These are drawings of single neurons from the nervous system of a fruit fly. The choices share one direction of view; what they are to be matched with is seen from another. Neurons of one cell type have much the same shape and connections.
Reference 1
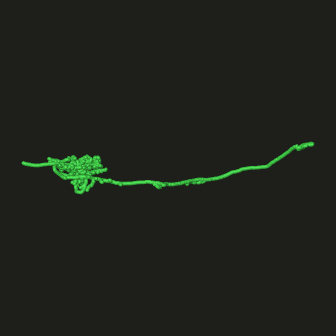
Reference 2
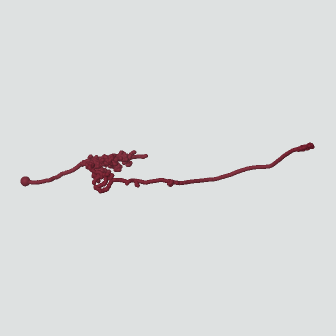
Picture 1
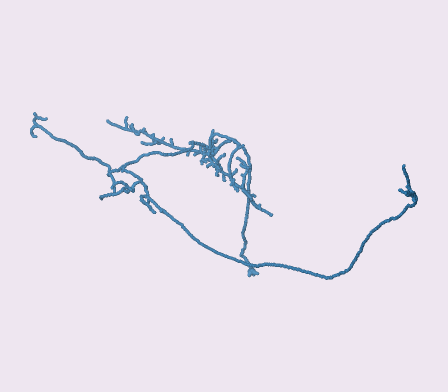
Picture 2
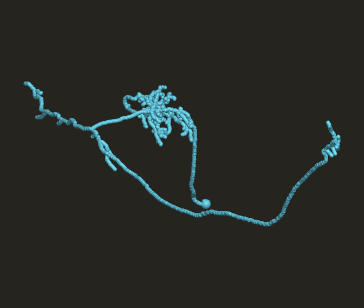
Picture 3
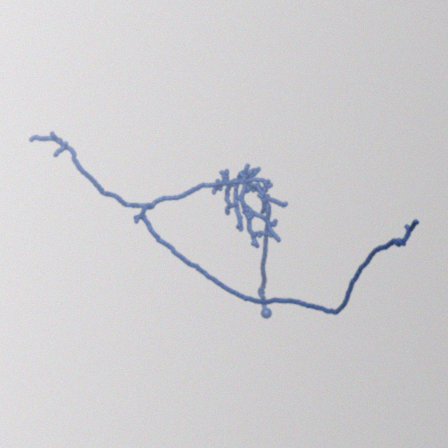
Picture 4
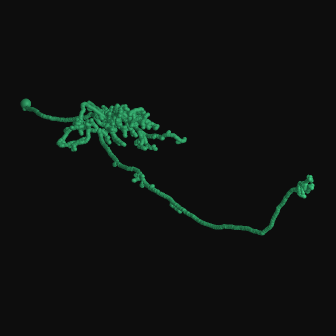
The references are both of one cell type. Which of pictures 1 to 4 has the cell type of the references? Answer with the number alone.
4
